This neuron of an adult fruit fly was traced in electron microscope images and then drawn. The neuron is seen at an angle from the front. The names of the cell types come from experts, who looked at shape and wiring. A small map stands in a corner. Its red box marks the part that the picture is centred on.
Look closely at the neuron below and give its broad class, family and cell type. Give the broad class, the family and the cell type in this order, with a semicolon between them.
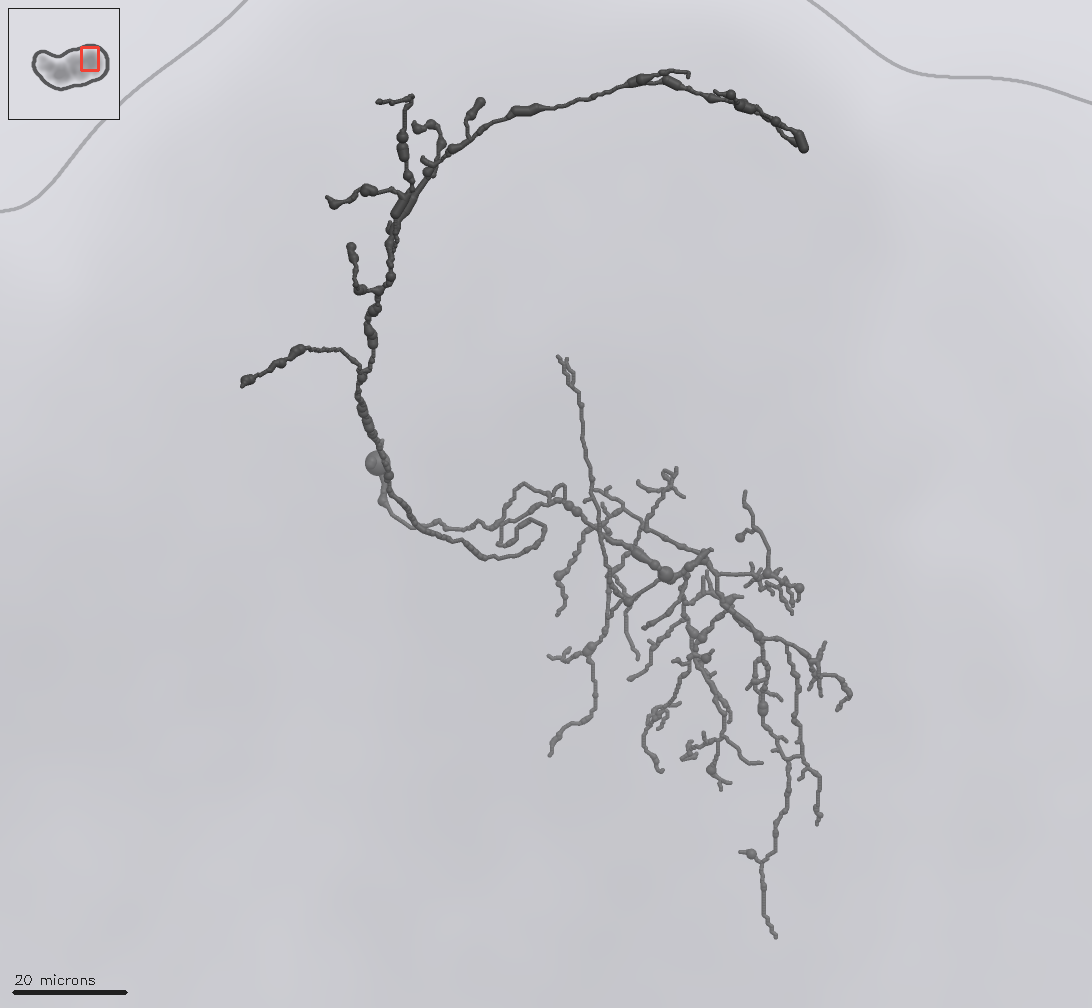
visual projection neuron; hemilineage VPNp&v1_posterior; LoVP66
